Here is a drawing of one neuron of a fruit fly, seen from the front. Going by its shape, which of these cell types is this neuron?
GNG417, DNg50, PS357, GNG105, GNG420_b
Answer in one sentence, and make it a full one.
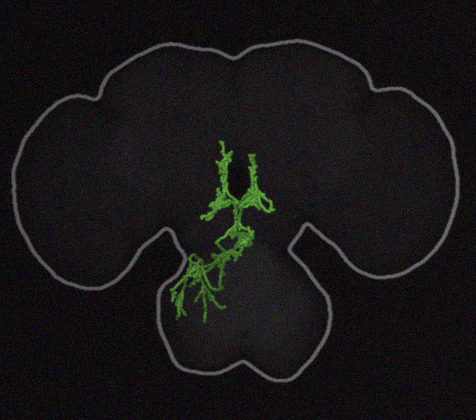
This neuron is given the cell type DNg50.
